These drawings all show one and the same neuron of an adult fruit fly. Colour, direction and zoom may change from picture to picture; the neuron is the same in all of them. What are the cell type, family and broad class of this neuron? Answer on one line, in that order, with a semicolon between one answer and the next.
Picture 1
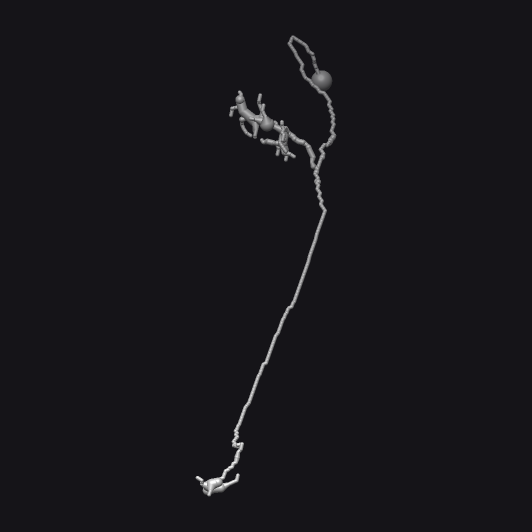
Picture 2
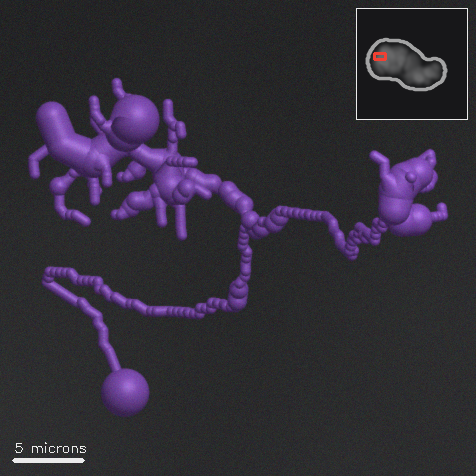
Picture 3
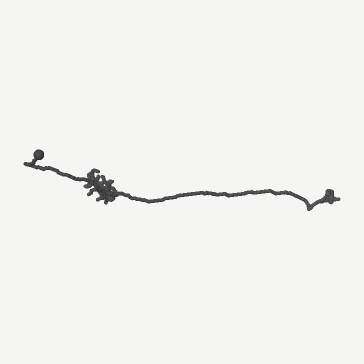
T3; T; optic-lobe intrinsic neuron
